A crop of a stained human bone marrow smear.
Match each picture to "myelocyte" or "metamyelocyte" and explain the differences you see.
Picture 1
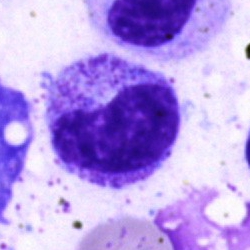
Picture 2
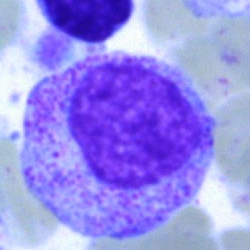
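Picture 1 is a metamyelocyte, and picture 2 is a myelocyte. In the first, the nucleus is kidney-shaped, indented on its upper edge, and sits low in the cell, filling most of it. Many purple granules are scattered through its cytoplasm, with a paler, less granular zone just above the indentation. The second has a smooth, roughly round outline and plentiful cytoplasm, a broad rim that is widest on the lower left. Numerous fine purple-red granules are scattered all through that cytoplasm, and no clear vacuoles show.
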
